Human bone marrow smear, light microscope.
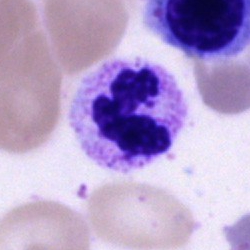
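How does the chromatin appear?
Dark purple and densely clumped.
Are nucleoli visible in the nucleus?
No.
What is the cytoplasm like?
Plentiful and pale lilac, with no vacuoles seen.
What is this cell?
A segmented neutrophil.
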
